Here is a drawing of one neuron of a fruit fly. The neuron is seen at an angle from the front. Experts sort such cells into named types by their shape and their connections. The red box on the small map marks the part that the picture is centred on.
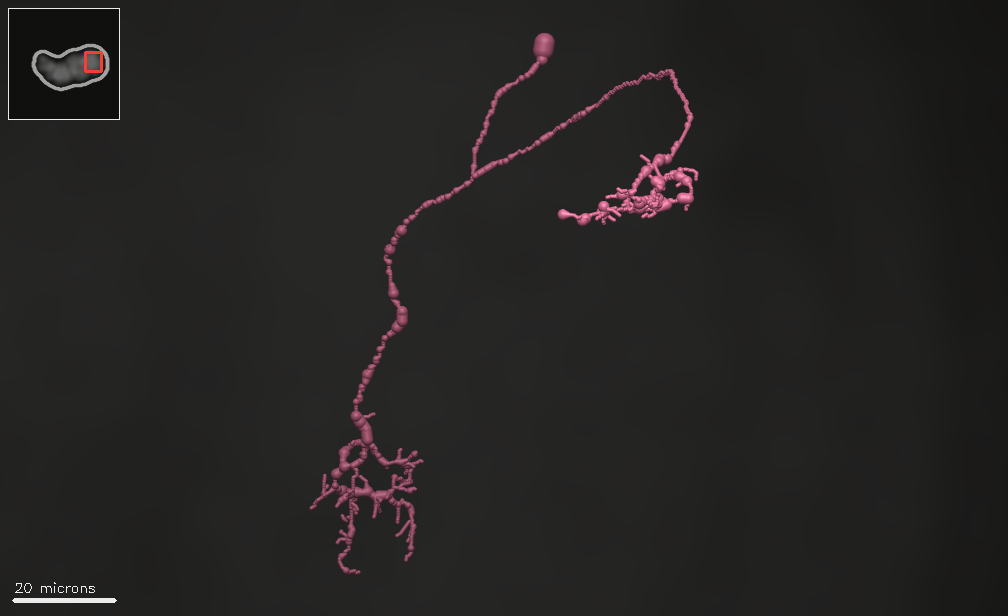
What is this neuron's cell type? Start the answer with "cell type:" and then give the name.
cell type: LC10c-1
